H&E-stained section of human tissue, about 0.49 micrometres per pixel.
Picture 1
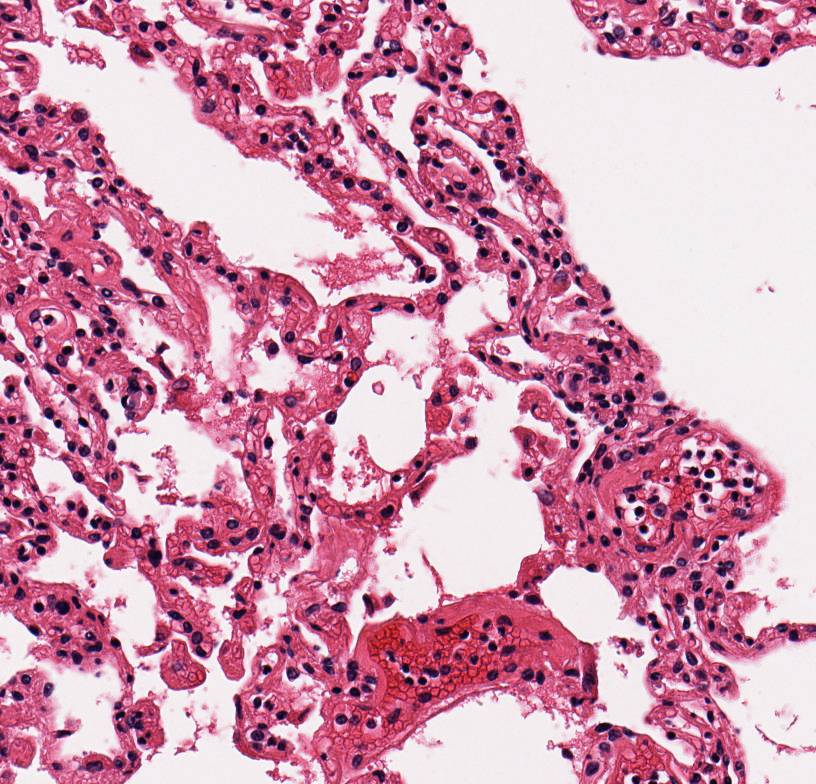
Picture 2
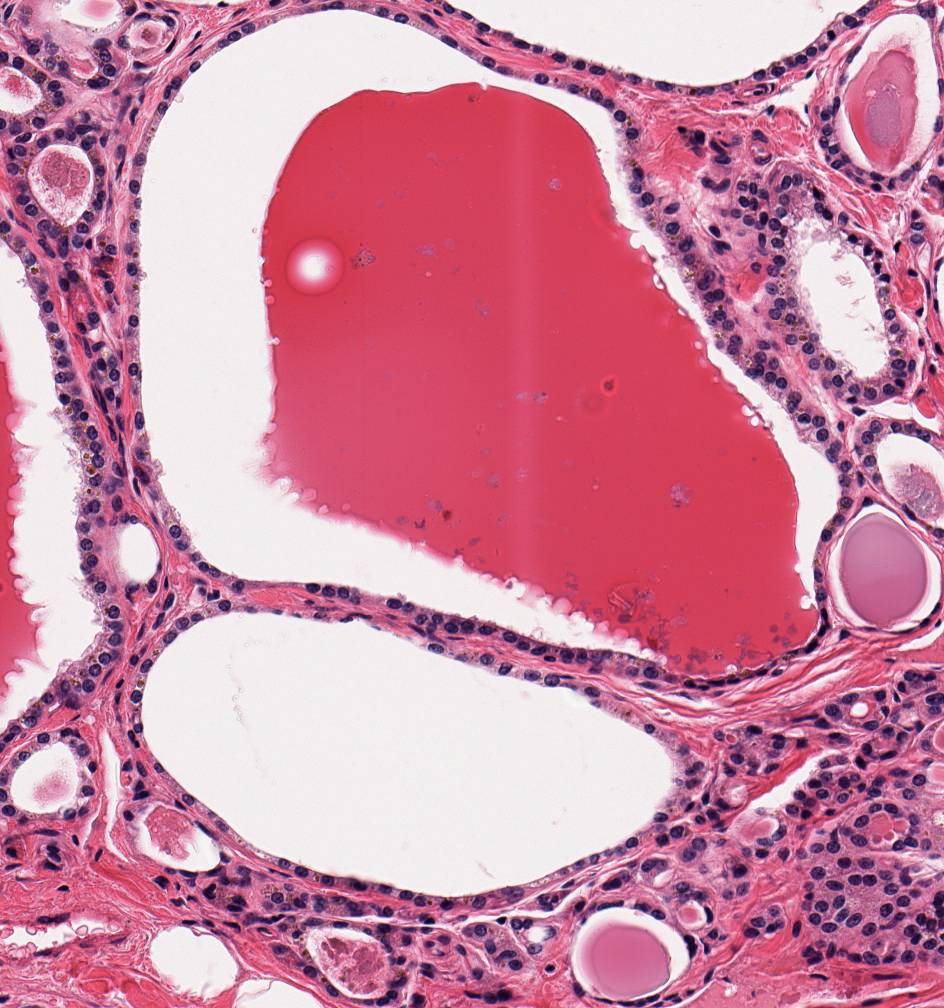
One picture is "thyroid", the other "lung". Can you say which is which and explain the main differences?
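Picture 1 shows lung; picture 2 shows thyroid. In picture 1, thin branching pink septa form a lace-like network around many empty spaces.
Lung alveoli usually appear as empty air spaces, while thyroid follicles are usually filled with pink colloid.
Picture 2 has two large central follicles ringed by many much smaller ones. The large follicles are lined by a single layer of flattened to low cuboidal cells with small, round, dark, fairly uniform nuclei. The one in the lower centre has an empty white lumen.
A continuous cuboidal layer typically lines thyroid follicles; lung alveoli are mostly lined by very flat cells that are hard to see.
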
